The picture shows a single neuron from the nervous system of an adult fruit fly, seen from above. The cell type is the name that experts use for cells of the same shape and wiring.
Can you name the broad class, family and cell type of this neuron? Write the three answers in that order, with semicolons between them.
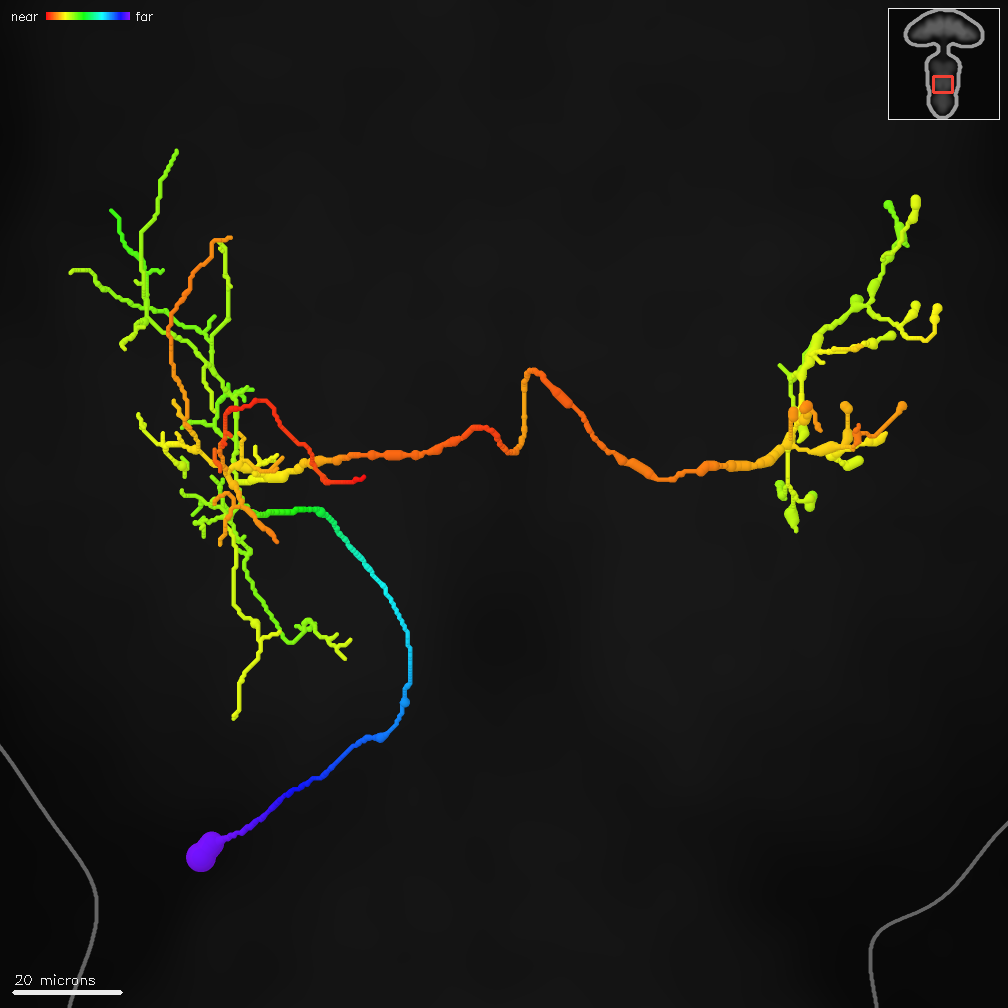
nerve-cord intrinsic neuron; hemilineage 06A; IN06A040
